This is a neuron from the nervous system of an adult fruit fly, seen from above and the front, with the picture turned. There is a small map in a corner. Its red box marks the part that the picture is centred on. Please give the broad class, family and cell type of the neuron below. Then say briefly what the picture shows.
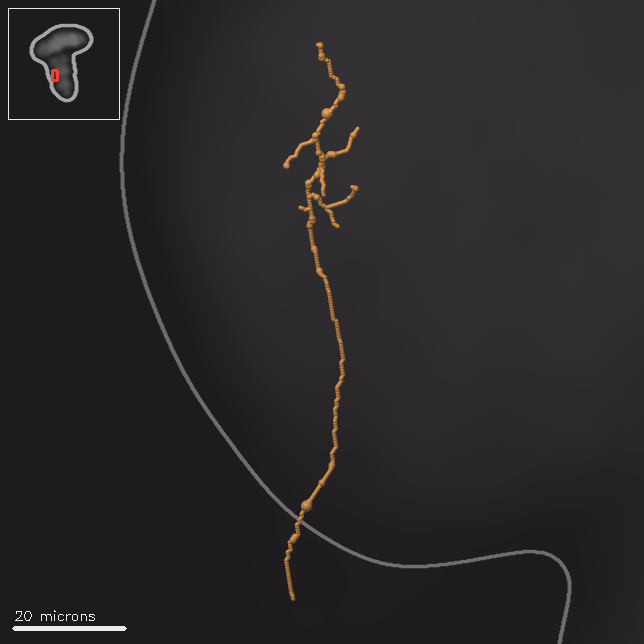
It is a sensory neuron entering the nerve cord. The name of its family is class mechanosensory tactile. It is of cell type SNta26. No cell body is drawn. From top to bottom in the picture it spans about 100 microns. It has a dozen or fewer branch ends.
